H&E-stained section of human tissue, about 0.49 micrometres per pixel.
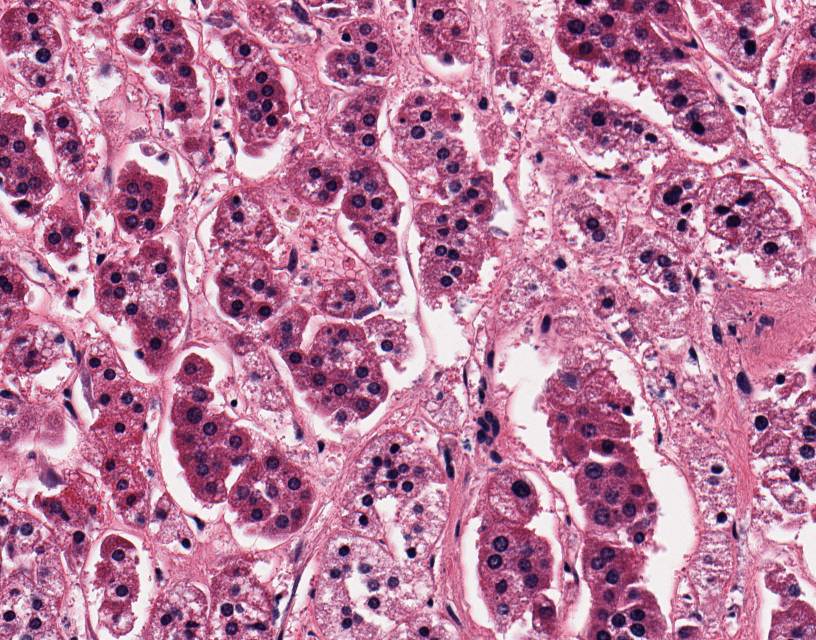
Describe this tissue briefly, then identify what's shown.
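Throughout the field, cells gather in rounded nests and short cords separated by thin septa. Each nest cell holds plenty of granular cytoplasm, pink to red. The septa are delicate pink fibrous strands carrying scattered dark, spindle-shaped nuclei. No gland lumens and no fat cells appear anywhere in the field. This tissue is adrenal gland.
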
